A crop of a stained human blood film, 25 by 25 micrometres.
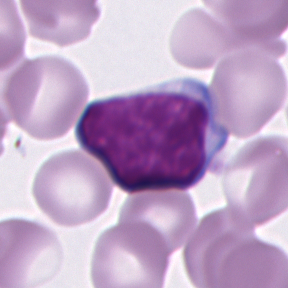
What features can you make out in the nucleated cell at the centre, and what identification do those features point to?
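Take your time with the nucleus: its outline is angular, with several straight, flattened sides, and the chromatin is dark purple and dense, faintly mottled. Around it there is only scant pale blue cytoplasm, mostly a crescent on the upper right. This is a typical lymphocyte.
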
